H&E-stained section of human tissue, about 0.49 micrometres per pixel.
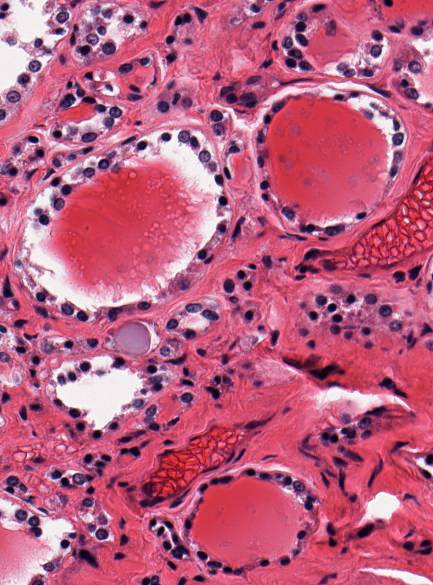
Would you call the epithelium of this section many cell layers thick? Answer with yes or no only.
No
